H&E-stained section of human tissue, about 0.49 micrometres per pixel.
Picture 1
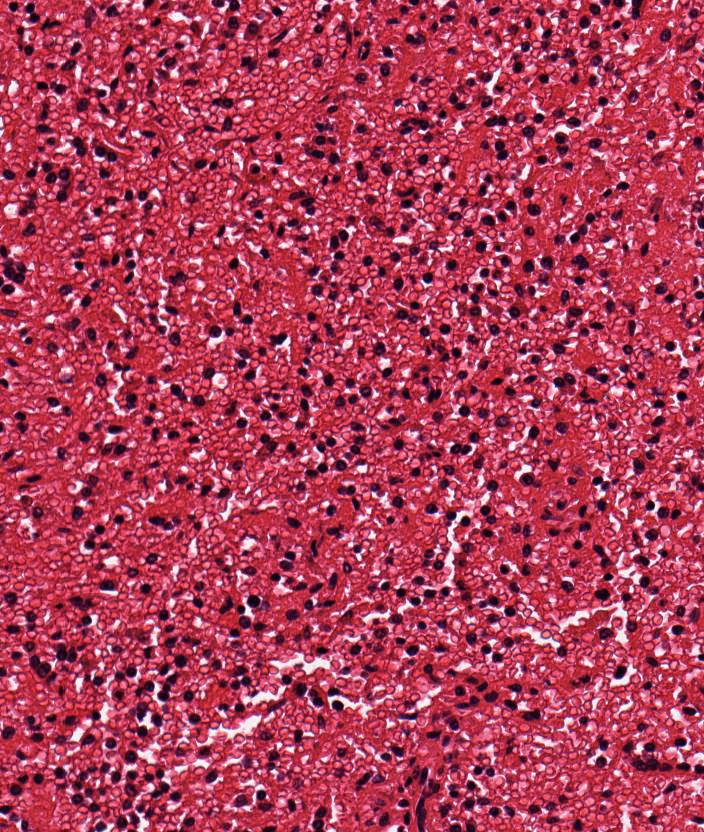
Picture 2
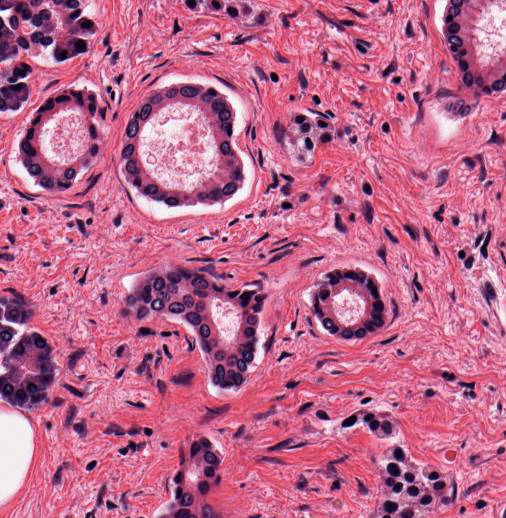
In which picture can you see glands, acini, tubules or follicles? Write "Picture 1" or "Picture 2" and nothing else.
Picture 2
